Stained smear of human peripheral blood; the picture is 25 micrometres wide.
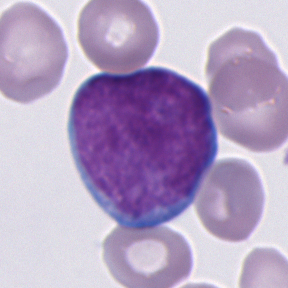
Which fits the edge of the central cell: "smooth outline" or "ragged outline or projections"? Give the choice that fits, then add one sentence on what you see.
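Smooth outline. The cell border is smooth, without projections or blebs.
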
